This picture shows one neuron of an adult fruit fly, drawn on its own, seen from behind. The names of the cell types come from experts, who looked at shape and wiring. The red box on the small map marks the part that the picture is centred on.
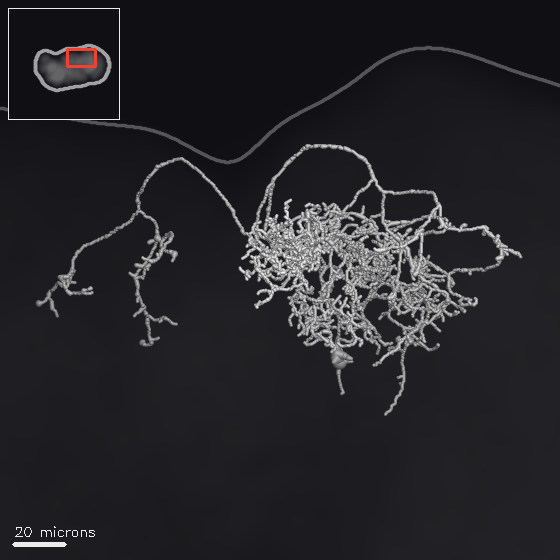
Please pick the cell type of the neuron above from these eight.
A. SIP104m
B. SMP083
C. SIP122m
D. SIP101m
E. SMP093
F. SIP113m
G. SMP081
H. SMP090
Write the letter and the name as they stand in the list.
G. SMP081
